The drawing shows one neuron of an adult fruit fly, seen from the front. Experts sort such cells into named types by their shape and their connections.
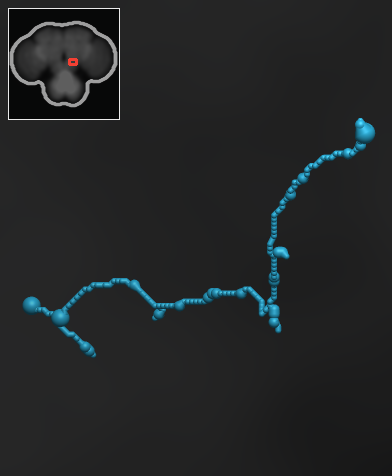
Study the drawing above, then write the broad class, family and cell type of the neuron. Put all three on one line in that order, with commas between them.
sensory neuron entering the brain, class mechanosensory, JO-FV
